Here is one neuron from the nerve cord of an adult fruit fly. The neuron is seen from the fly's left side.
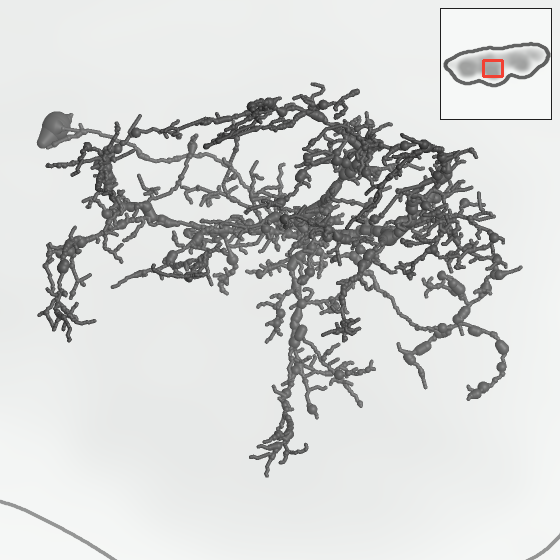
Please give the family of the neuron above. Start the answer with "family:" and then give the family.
family: hemilineage 17A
